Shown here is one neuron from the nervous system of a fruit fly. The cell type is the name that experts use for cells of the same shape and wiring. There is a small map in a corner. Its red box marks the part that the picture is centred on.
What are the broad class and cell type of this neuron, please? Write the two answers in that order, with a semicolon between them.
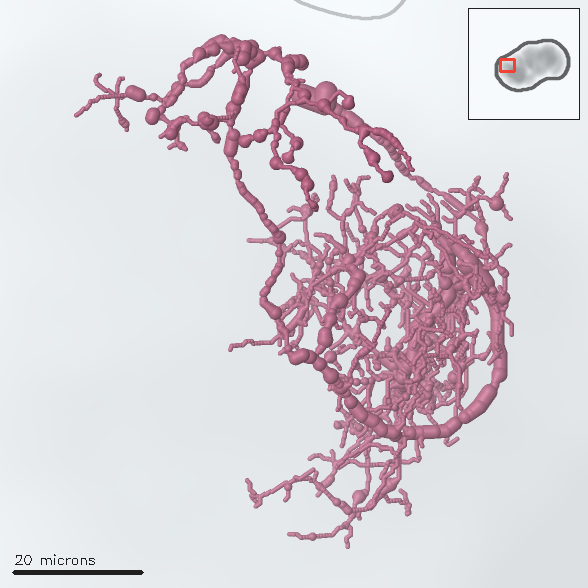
nerve-cord intrinsic neuron; INXXX315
